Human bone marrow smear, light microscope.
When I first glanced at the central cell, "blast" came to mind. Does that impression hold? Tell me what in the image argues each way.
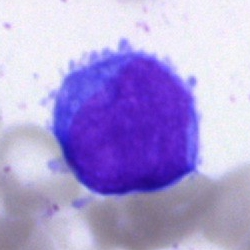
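The cytoplasm is scant compared with the nucleus.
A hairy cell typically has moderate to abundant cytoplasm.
Blast therefore fits, and hairy cell does not. The chromatin is deeply stained and fairly even, without coarse clumps.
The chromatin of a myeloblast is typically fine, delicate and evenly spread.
The cytoplasm is blue and shows no granules.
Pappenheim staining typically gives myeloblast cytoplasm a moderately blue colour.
The nucleus lies toward the right, so the rim of cytoplasm is wider on the left.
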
